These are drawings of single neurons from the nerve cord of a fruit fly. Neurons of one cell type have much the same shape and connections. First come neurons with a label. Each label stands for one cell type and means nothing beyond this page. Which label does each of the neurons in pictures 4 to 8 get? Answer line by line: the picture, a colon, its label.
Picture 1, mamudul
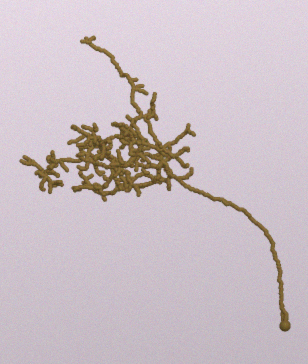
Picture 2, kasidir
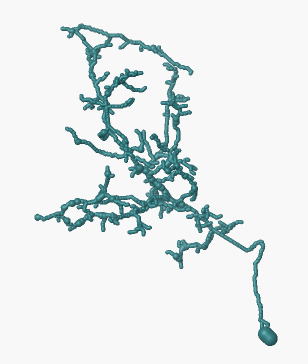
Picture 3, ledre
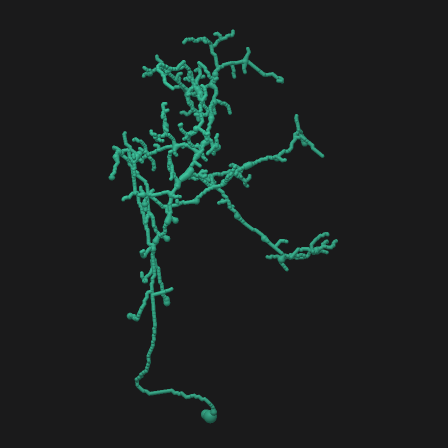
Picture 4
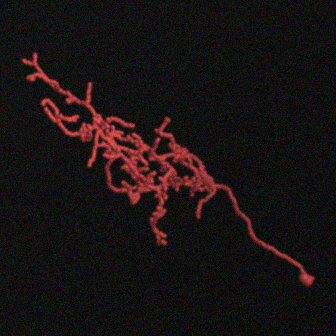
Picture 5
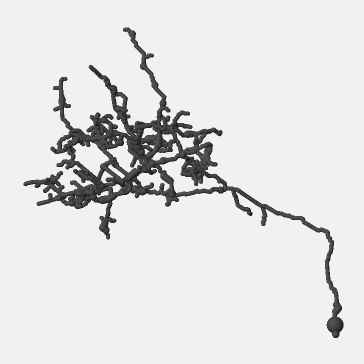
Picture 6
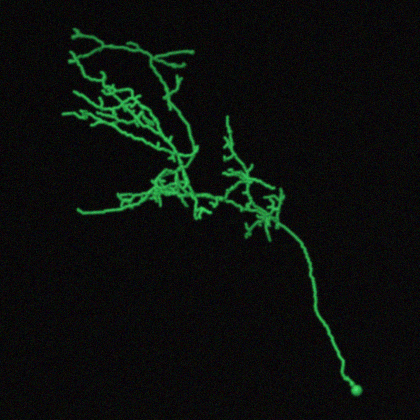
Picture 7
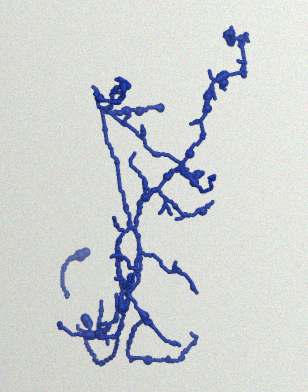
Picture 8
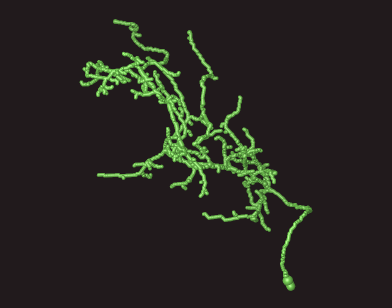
4: kasidir
5: mamudul
6: kasidir
7: ledre
8: kasidir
